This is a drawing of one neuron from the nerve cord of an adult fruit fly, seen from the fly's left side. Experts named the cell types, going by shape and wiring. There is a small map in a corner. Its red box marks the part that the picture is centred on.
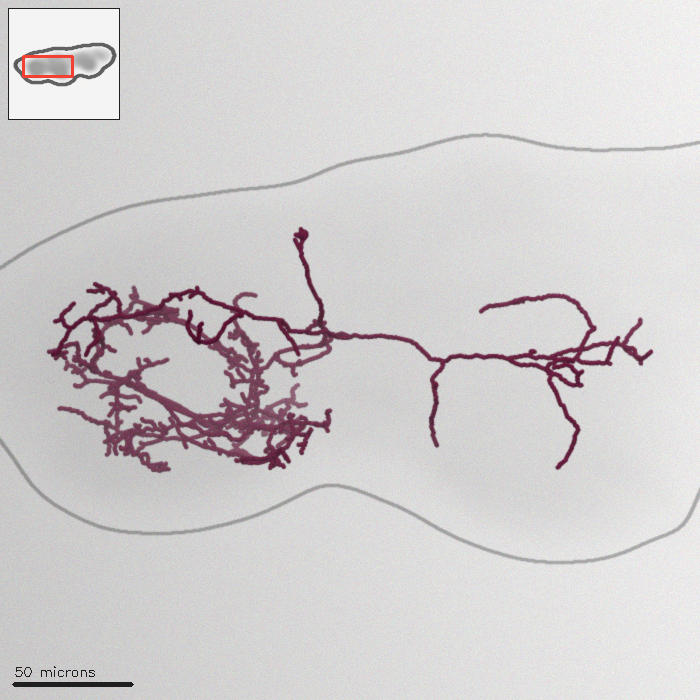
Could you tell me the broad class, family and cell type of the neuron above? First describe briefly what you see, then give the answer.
By the scale bar it is about 250 microns wide in this view. The picture shows dozens of branch ends. Its broad class is nerve-cord intrinsic neuron. Its family is hemilineage 11A. Its cell type is IN11A008.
